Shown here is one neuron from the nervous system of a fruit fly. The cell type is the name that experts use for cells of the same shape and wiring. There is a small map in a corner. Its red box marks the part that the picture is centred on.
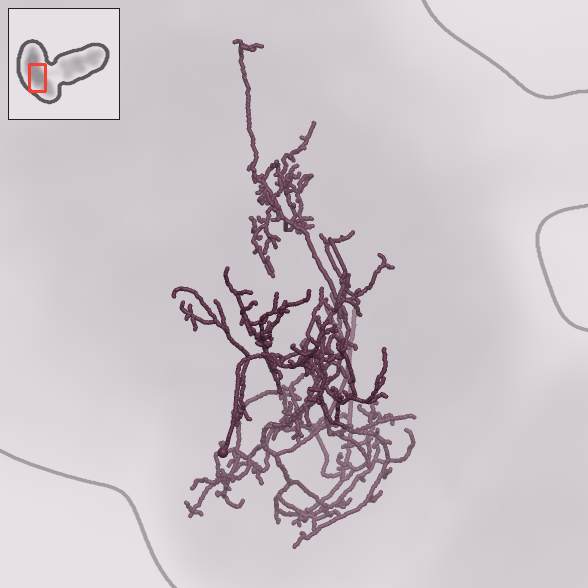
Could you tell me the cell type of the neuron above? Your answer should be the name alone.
CL022_a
